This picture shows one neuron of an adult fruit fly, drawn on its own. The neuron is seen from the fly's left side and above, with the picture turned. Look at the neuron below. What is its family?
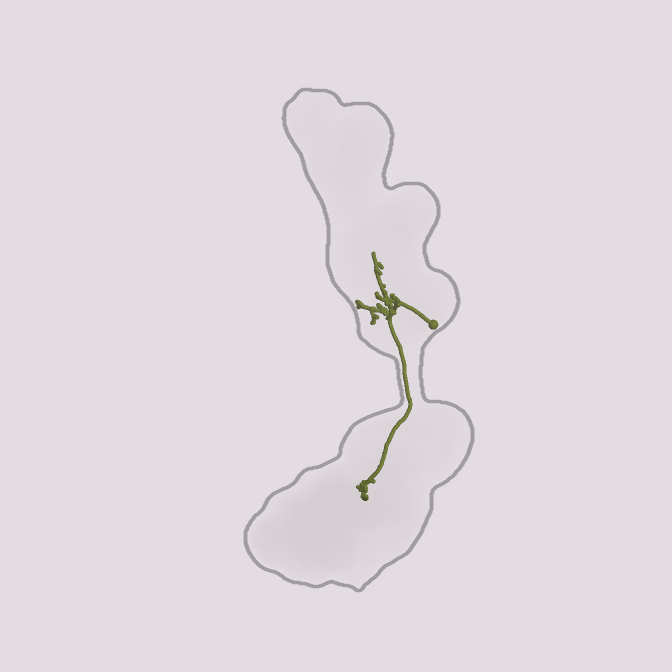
hemilineage 07B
